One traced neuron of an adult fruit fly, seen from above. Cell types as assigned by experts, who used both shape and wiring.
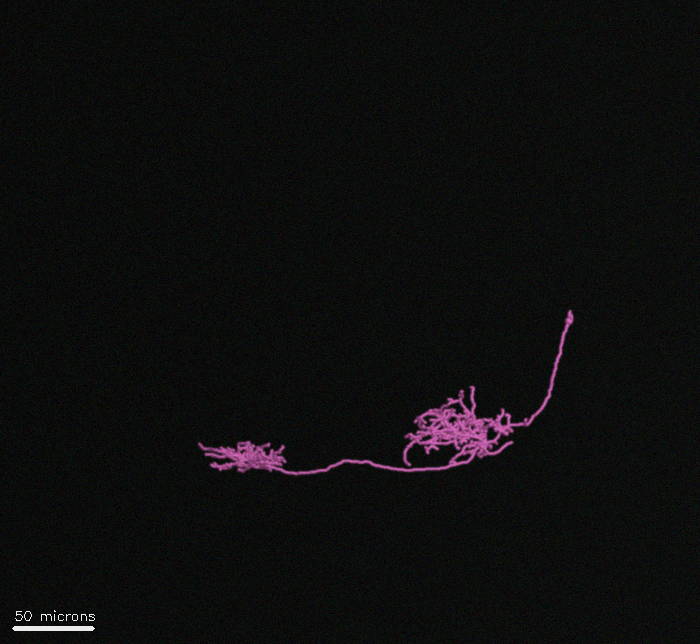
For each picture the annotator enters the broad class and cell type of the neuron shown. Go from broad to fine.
central-brain intrinsic neuron; PS303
